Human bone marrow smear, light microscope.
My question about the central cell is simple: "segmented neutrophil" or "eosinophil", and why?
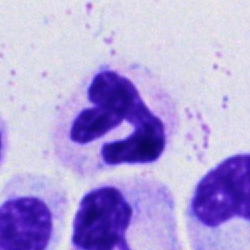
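Segmented neutrophil, not eosinophil. Deciding point: the cytoplasm holds only fine, faint granules, with no coarse orange-red granules.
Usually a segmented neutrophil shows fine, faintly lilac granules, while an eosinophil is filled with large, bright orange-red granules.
Also seen: roughly round, smooth outline; dark purple, densely condensed chromatin; no visible nucleoli.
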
